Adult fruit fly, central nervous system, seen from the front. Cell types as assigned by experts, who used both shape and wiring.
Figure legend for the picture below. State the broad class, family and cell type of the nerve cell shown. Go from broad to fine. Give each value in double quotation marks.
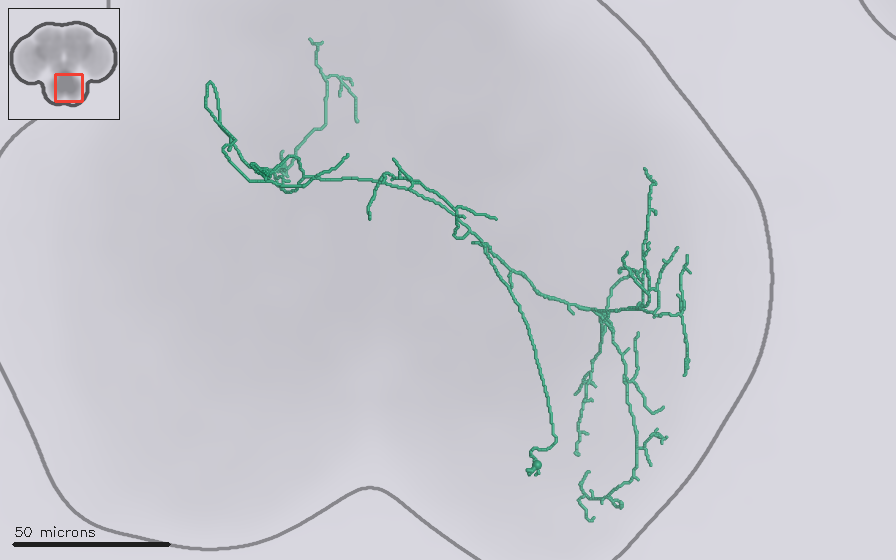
"nerve-cord intrinsic neuron", "hemilineage 07B", "IN07B073_d"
